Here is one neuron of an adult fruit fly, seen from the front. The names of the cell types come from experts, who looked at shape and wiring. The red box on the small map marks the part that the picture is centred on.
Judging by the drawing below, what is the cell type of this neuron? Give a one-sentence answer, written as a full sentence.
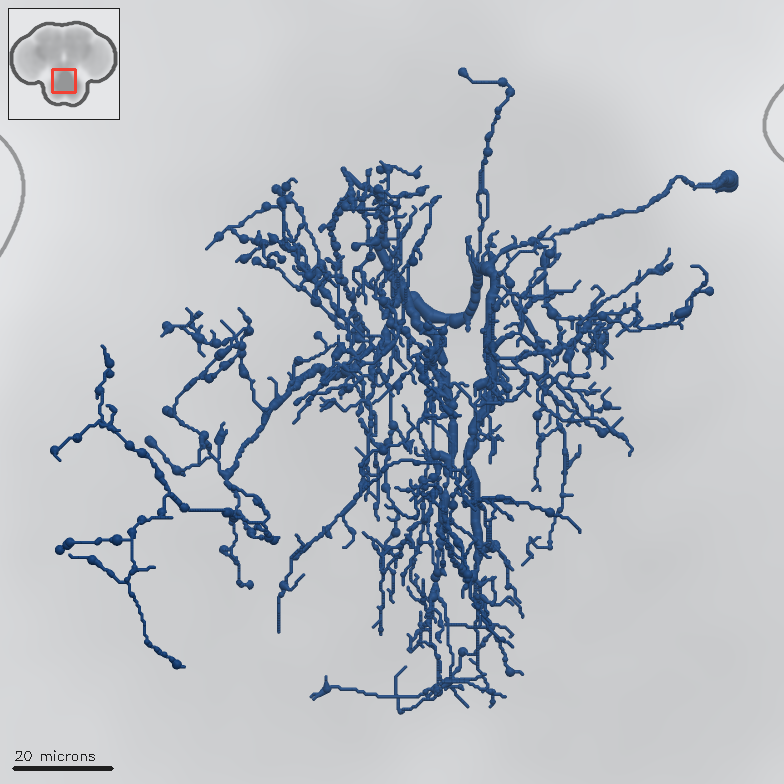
The cell type that this neuron has is INXXX129.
